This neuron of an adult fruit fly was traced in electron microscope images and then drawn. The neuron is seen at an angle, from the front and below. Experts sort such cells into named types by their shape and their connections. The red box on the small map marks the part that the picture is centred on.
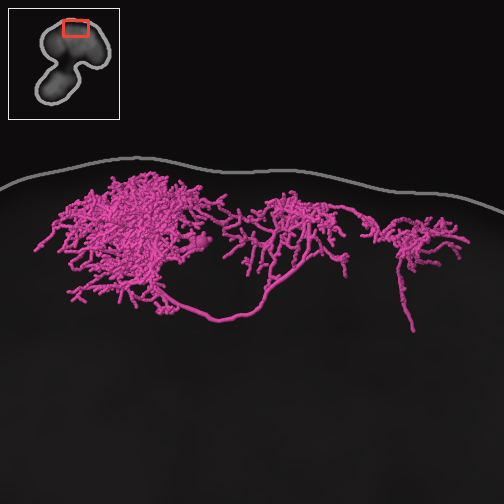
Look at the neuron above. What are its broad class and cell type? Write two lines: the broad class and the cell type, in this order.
central-brain intrinsic neuron
SLP388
